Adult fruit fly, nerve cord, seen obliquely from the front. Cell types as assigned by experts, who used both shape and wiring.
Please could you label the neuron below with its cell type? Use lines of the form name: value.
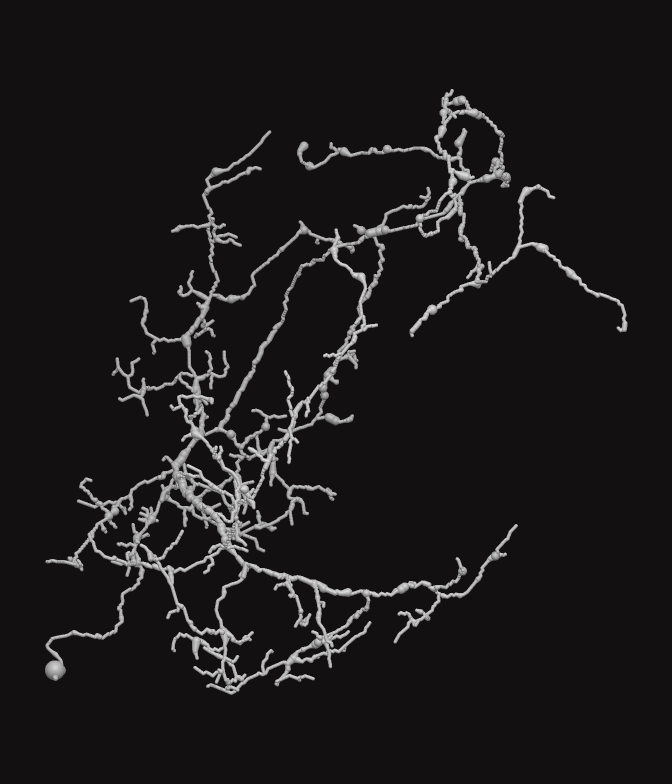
cell type: IN04B066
